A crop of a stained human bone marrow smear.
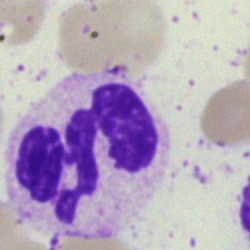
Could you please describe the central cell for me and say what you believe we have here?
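Looking at the outline, I'd call it roughly round, and the border is smooth. The chromatin is dark purple and coarsely clumped. I can't find any nucleoli in the nucleus. This is a segmented neutrophil.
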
